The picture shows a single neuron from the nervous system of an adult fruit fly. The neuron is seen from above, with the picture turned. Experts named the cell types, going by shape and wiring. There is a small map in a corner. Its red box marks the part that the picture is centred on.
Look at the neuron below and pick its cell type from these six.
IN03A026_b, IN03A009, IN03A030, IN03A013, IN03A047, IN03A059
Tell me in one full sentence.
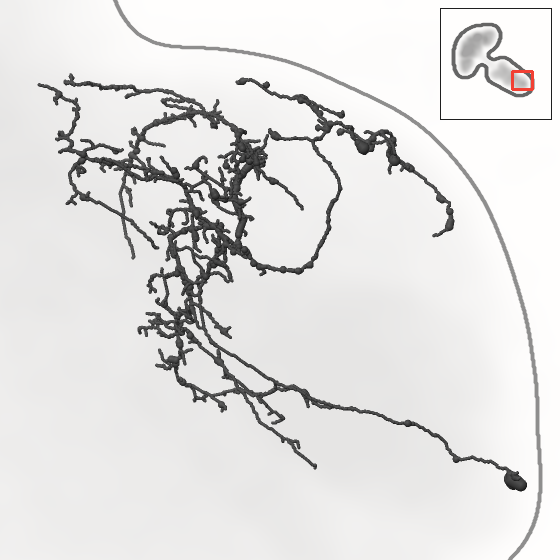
This neuron is assigned to the cell type IN03A059.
